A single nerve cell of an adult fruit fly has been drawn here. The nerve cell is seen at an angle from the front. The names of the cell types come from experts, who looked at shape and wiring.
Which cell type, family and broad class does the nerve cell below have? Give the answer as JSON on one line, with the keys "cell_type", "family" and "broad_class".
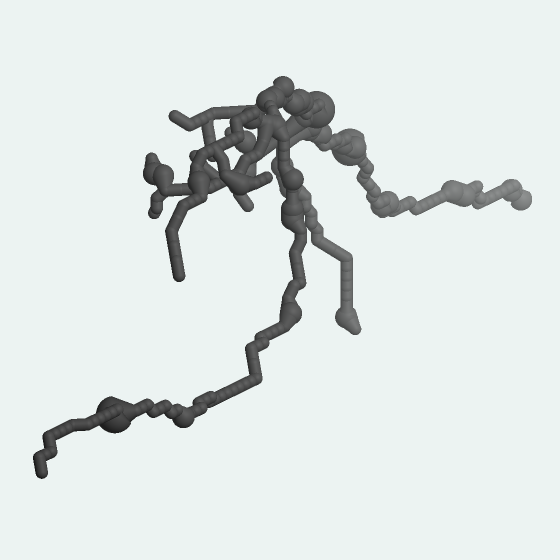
{"cell_type": "SNta27", "family": "class mechanosensory tactile", "broad_class": "sensory neuron entering the nerve cord"}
